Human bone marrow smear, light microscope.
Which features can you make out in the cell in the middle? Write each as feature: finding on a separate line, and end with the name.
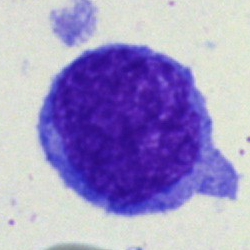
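Chromatin: deep purple, finely stippled with small paler spots
Cytoplasm: thin blue rim around the nucleus
Rim width: wider at lower left than at top
Bulge: pale blue cytoplasmic projection from the lower right edge
Name: blast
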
